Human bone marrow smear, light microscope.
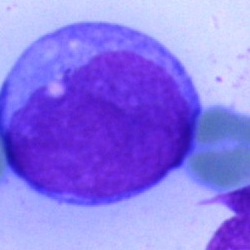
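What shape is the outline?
Round and smooth.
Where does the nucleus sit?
Toward the lower part, leaving a wider crescent of cytoplasm at the top.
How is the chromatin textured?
Finely granular and evenly spread, without coarse dark clumps.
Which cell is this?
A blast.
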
